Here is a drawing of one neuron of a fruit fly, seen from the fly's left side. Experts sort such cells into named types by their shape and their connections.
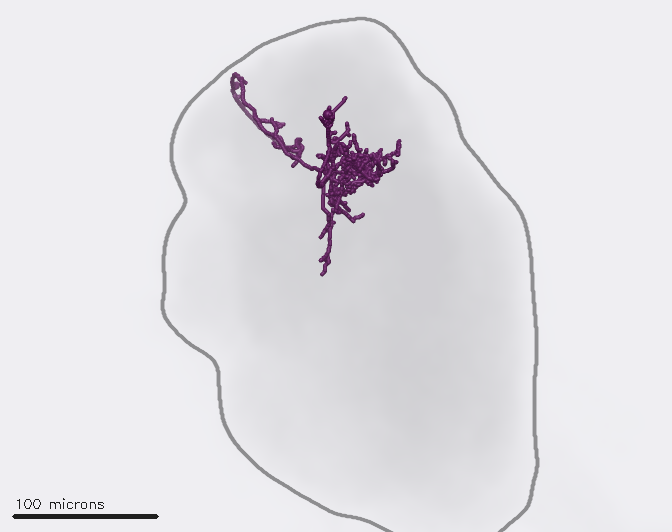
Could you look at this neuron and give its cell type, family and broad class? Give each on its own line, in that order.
LH004m
hemilineage VLPl4_dorsal
central-brain intrinsic neuron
